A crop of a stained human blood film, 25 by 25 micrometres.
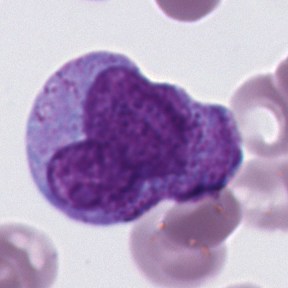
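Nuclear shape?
Irregular and folded; lobes overlap one another.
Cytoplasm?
Nucleus fills most of the cell; widest cytoplasmic band on the left; fine reddish-purple granules scattered throughout.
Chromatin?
Fine, lacy pattern; no coarse dark clumps.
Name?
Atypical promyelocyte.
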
